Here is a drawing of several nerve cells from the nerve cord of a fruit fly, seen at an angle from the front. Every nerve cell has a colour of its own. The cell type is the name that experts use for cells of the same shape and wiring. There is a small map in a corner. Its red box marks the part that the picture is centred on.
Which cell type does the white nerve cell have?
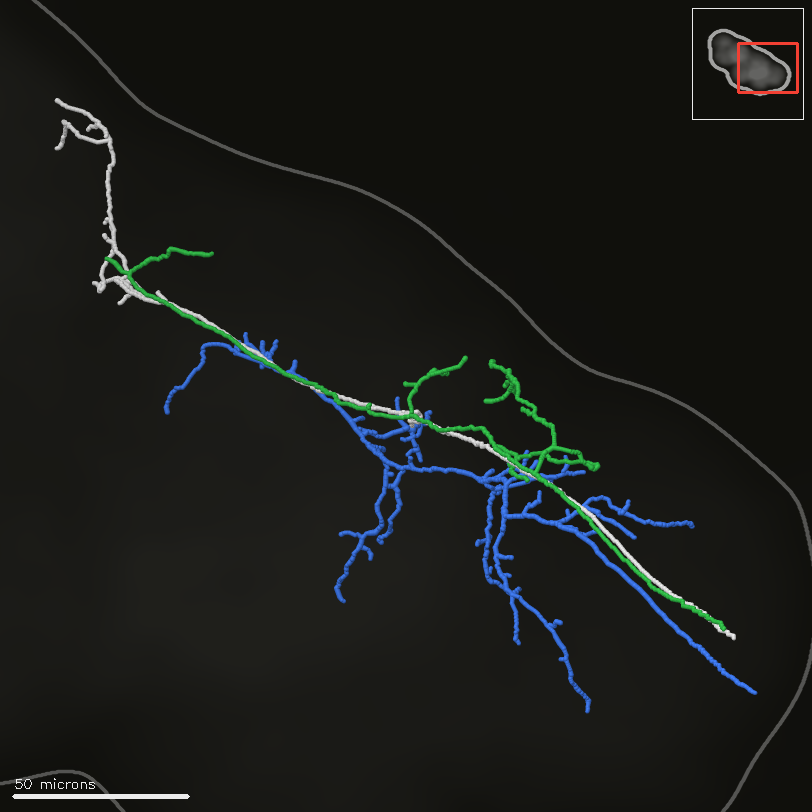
DNp17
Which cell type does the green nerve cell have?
DNp16_a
